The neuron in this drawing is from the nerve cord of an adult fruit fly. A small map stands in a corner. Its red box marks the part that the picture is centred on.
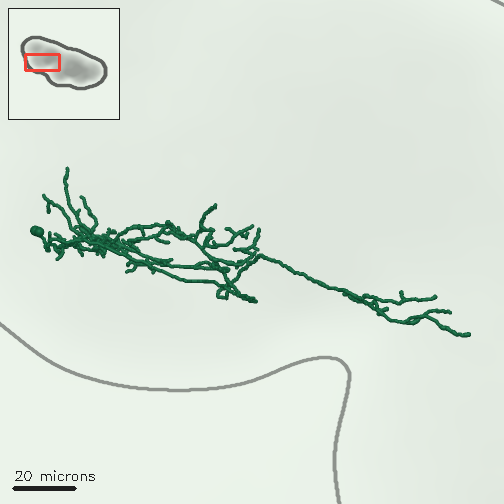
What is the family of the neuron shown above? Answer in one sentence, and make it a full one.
This neuron is within the family hemilineage 09A.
